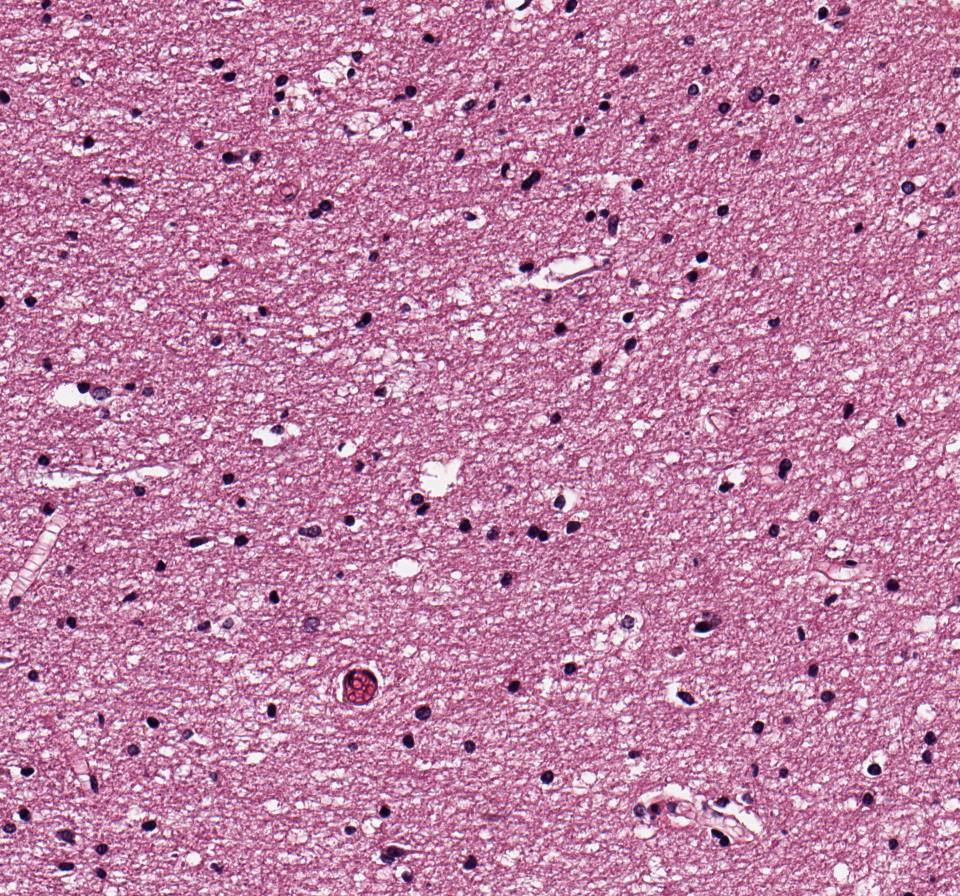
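Cerebral cortex: a uniform pink, finely fibrillary background with scattered cells and no organised units across the whole field. The cells show mainly as small, round, darkly staining nuclei spread fairly evenly, many of them within a narrow clear halo. No large cells with abundant cytoplasm and prominent nucleoli are present anywhere.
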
